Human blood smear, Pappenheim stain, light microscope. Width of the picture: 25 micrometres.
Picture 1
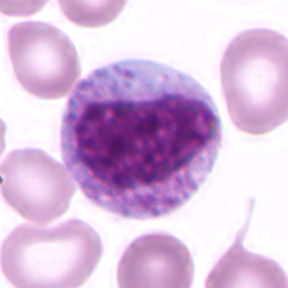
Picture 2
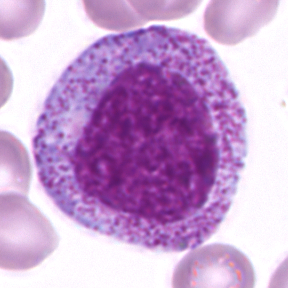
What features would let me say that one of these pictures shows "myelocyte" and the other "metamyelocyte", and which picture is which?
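The first one's the metamyelocyte, the second the myelocyte. Both have smooth edges, though the metamyelocyte is round and the myelocyte round to slightly oval; nothing projects from the metamyelocyte's surface. In the metamyelocyte the nucleus stretches from side to side across the cell. Chromatin is mottled in both: dark purple in the metamyelocyte, deep purple and moderately coarse in the myelocyte.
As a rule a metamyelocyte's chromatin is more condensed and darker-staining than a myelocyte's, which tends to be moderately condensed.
Then the cytoplasm: pale bluish-lilac in the metamyelocyte, while the myelocyte's is crowded with many small purple-red granules, pale bluish-grey between them, with a paler, less granular patch to the left of the nucleus and no vacuoles.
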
